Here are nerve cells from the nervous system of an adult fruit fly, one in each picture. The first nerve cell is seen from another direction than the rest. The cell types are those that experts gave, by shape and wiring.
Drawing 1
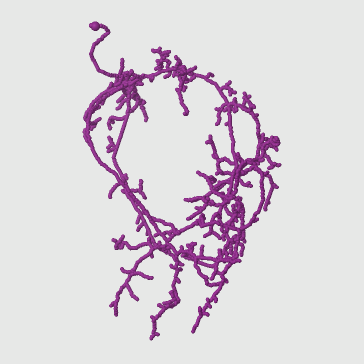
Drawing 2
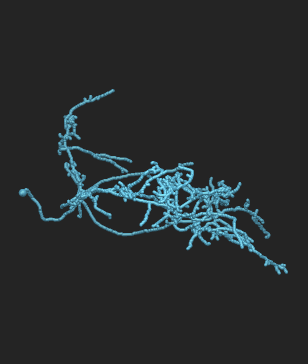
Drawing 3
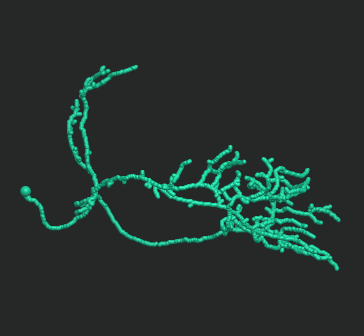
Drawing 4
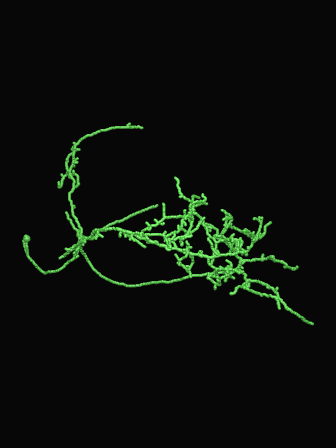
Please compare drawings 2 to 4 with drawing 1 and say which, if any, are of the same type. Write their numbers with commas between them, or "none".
2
